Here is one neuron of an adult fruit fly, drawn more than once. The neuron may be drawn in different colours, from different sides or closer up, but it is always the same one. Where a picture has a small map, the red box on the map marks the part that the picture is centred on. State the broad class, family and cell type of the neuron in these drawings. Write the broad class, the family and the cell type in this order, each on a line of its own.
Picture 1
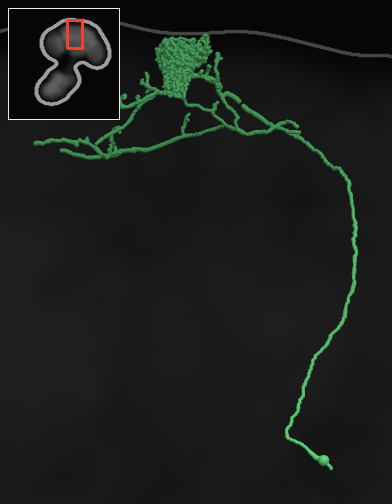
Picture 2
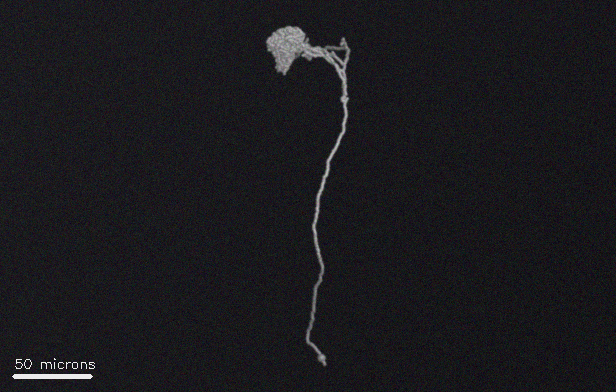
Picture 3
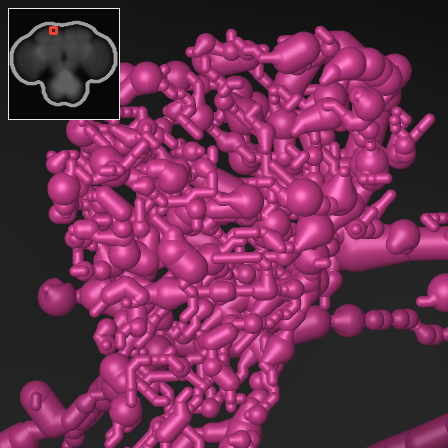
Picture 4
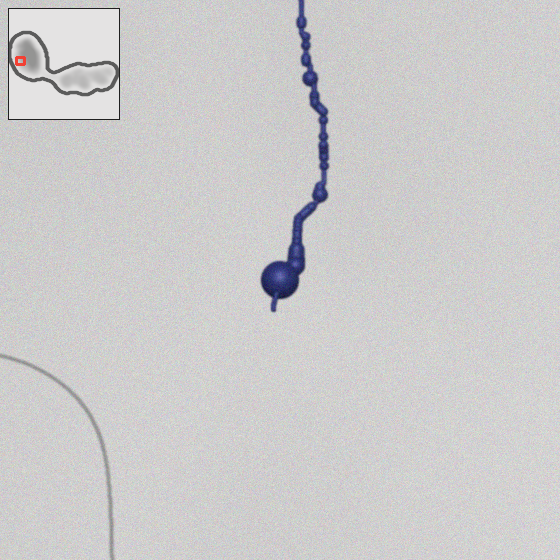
central-brain intrinsic neuron
hemilineage FLAa2
MBON14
